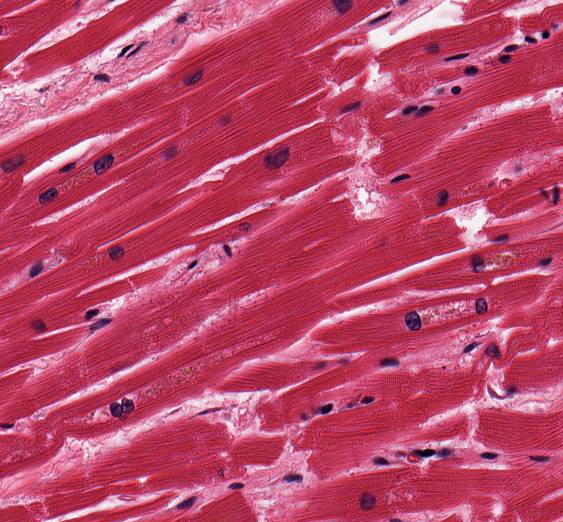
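Left ventricle of the heart. First, the fibres carry fine, regular cross-striations along their length. Next, the oval muscle nuclei sit centrally within the fibres. Some of these central nuclei have small clusters of golden-brown granules at their ends. Last, the fibre cytoplasm stains a deep eosinophilic red-pink.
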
